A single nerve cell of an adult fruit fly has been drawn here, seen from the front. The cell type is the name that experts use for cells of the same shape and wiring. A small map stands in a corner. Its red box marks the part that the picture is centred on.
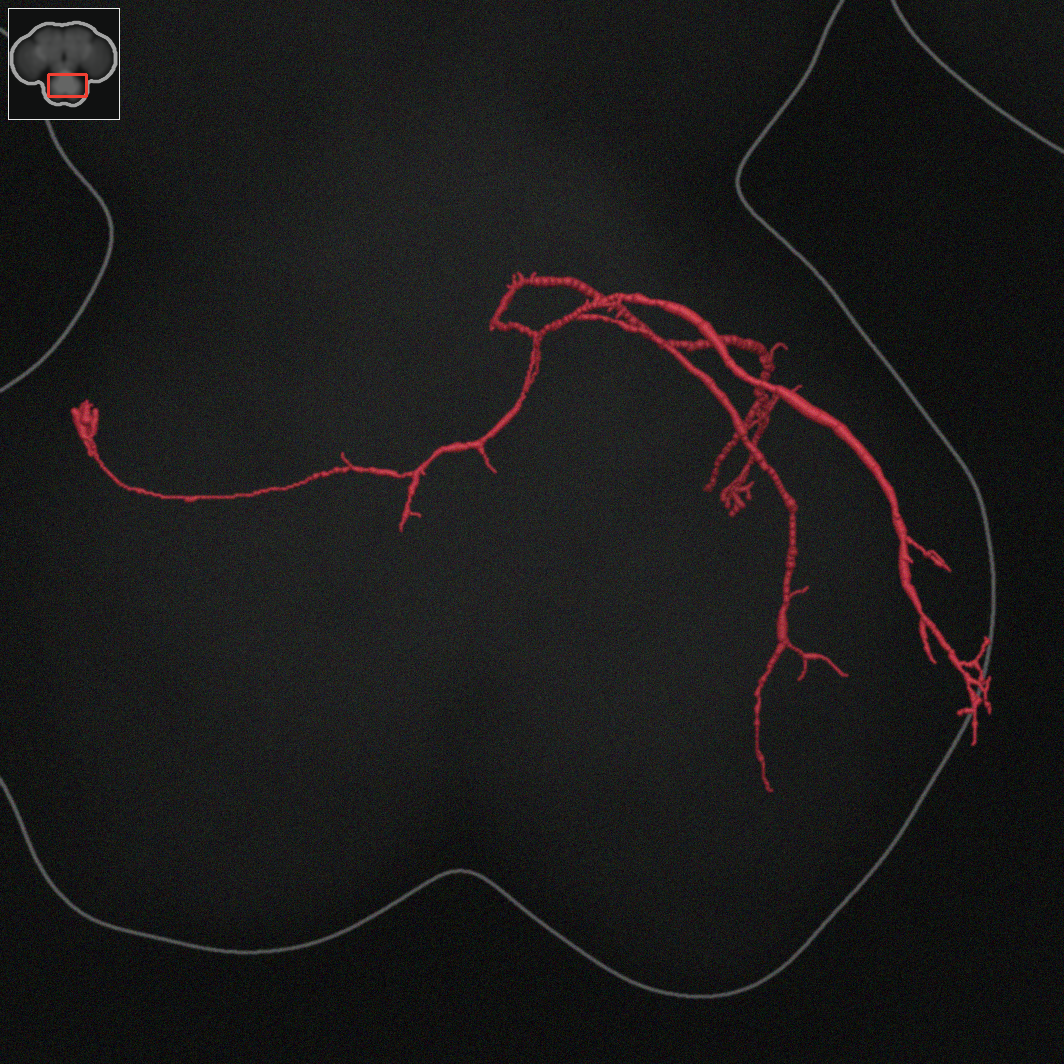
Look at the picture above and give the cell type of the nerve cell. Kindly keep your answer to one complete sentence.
The nerve cell is categorized under cell type GFC1.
